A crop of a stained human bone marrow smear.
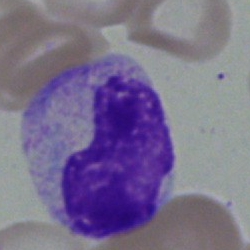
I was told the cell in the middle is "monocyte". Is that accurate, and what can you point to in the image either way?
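Here's what's there: a smooth oval cell with its nucleus sitting off-centre toward the right. That nucleus is indented on its left side, which gives it a bean shape. The chromatin is dark purple and coarsely clumped, no nucleolus shows, and the cytoplasm is pale lilac-blue.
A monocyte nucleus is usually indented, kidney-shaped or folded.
So the bean shape alone doesn't rule out a monocyte.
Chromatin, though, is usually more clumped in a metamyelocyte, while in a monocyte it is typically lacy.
The coarse clumps here side with metamyelocyte and against monocyte.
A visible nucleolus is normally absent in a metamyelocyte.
The missing nucleolus here agrees with that. So I wouldn't call it a monocyte; it's a metamyelocyte.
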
